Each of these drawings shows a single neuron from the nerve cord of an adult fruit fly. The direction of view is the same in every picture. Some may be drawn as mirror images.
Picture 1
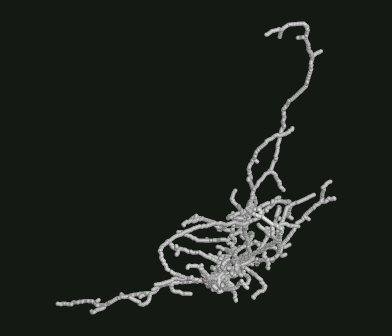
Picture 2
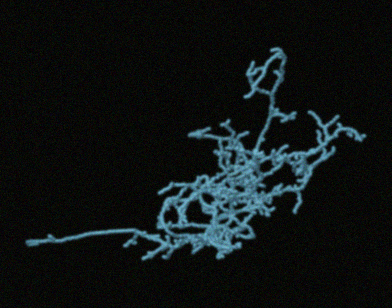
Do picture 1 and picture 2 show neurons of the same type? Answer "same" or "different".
different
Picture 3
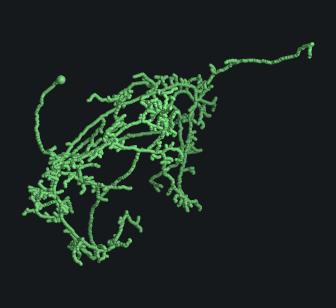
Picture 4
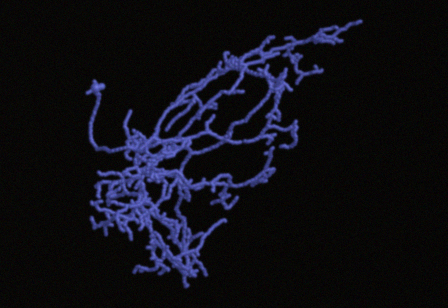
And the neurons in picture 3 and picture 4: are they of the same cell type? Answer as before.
different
